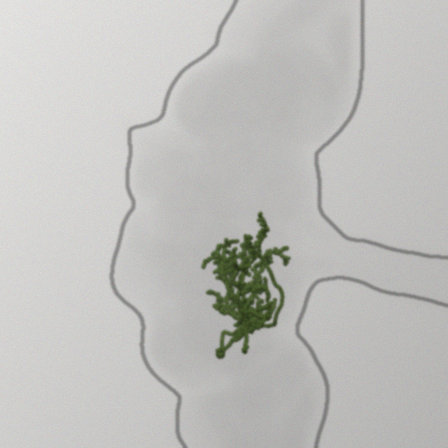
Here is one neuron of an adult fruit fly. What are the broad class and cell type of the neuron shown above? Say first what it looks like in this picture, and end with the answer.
It lies in the brain. Its cell body lies at the bottom of the picture. Its broad class is central-brain intrinsic neuron. The cell type is GNG385.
